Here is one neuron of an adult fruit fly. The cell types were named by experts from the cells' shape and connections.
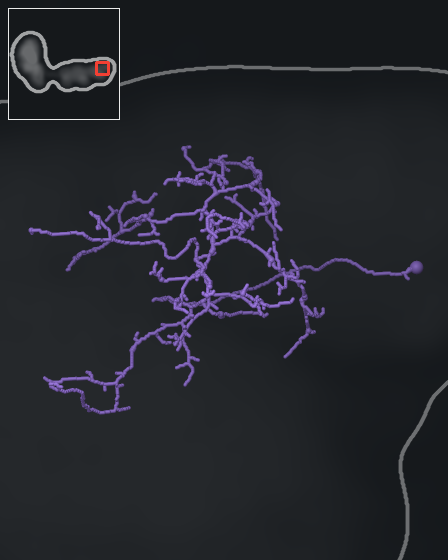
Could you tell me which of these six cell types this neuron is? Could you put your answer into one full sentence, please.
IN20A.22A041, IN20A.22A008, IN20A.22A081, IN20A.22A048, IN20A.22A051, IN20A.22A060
It is IN20A.22A060 that this neuron is, by cell type.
